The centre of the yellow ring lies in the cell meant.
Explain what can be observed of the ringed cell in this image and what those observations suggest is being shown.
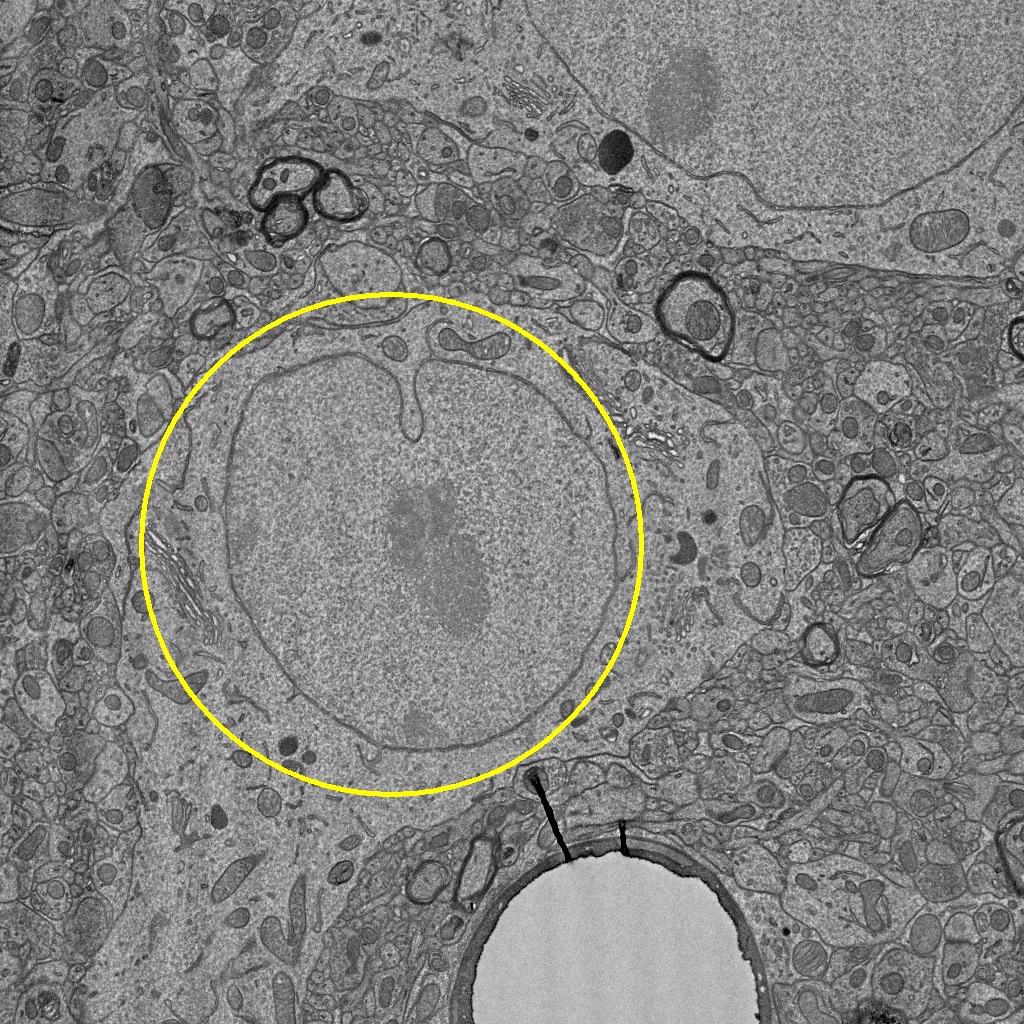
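Within the ring lies the whole outline of a large, roundish nucleus. A single deep, narrow fold of the nuclear envelope dips in from its top. The chromatin is finely and evenly dispersed, without thick dark clumps lining the envelope. Near the centre of the nucleus is one large, irregular, loosely textured darker patch. Answer: excitatory neuron.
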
